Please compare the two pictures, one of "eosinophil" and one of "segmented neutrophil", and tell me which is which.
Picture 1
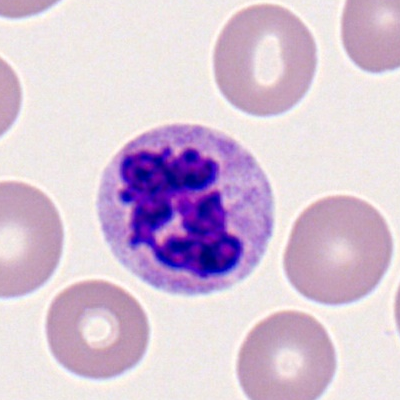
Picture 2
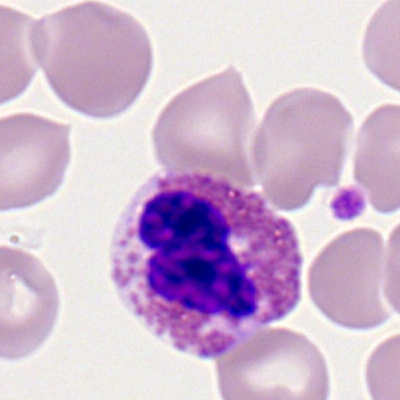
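The segmented neutrophil is in picture 1, and the eosinophil is in picture 2. Their granules differ: the segmented neutrophil has fine, faint lilac granules scattered through abundant, pale pinkish-lilac cytoplasm, while the eosinophil's granules are coarse, pinkish-red and spread throughout the cytoplasm.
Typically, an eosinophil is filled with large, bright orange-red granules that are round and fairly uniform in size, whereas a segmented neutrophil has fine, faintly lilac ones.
Their nuclei differ as well: the segmented neutrophil's nucleus is divided into several lobes, and the eosinophil's into two.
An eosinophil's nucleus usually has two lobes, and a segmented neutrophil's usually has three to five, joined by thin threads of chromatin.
In both cells the chromatin is coarsely clumped, and in the segmented neutrophil it is dark purple. No vacuoles appear in the segmented neutrophil's cytoplasm, and no nucleoli are visible in the eosinophil's nucleus. The segmented neutrophil has a round, smooth outline, and the eosinophil's outline is roughly round.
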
